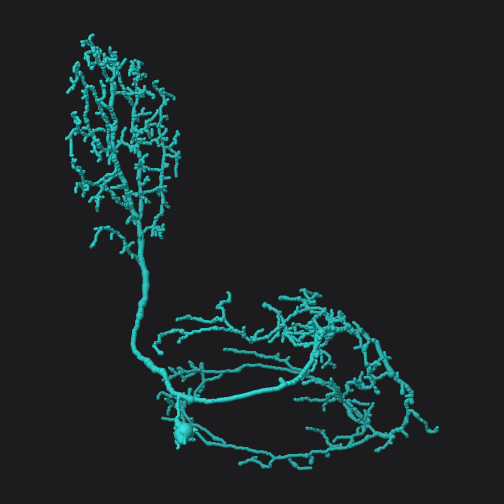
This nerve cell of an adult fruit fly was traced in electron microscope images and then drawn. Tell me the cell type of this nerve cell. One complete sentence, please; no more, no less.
Regarding its cell type, the nerve cell is MeVP38.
